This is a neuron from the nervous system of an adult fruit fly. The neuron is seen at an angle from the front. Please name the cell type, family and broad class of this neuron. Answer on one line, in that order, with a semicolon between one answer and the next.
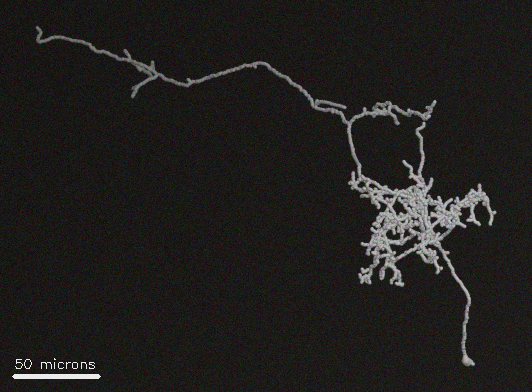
CB1189; hemilineage VLPl&p2_lateral; central-brain intrinsic neuron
